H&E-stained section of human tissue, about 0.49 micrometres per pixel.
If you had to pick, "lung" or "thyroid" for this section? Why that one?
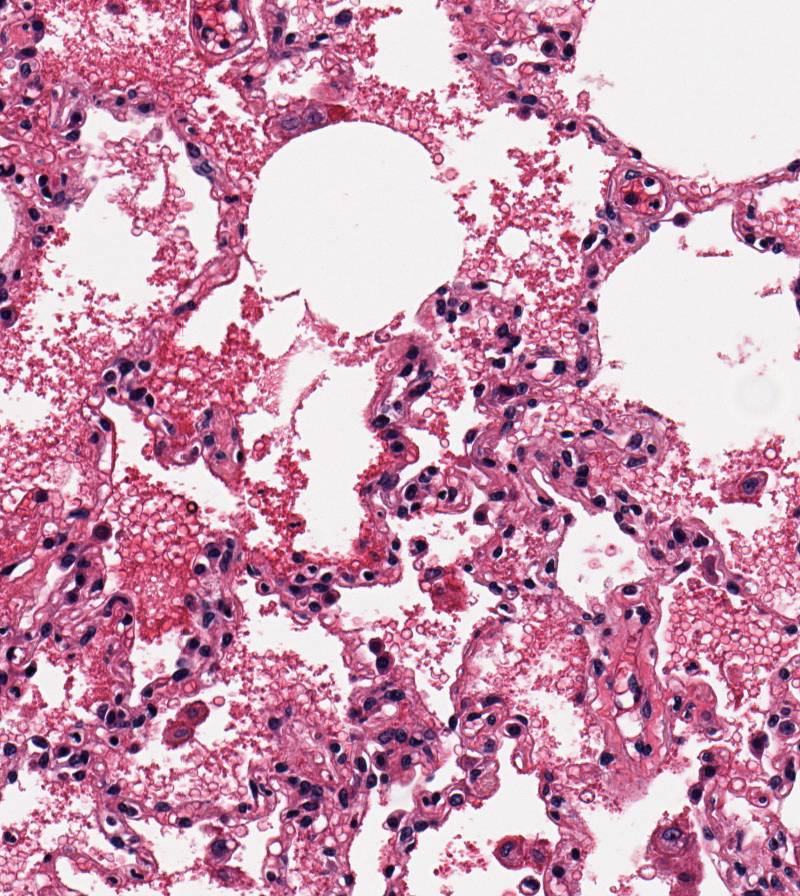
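This is lung. Flattened cells with dark, oval nuclei line the septa.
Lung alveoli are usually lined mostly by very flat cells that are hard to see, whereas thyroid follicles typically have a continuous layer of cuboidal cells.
A few large rounded cells with abundant pink cytoplasm lie free in the spaces, such as at the lower left and the right edge. No glands are present in the field.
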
